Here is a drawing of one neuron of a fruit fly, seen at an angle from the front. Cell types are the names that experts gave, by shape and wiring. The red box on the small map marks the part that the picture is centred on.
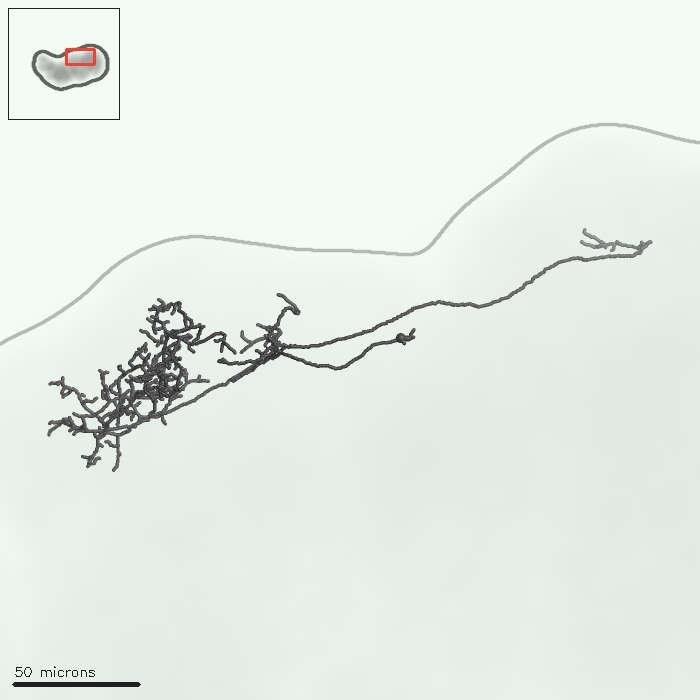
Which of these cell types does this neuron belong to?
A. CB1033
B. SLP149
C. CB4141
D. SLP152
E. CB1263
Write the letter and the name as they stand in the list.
E. CB1263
